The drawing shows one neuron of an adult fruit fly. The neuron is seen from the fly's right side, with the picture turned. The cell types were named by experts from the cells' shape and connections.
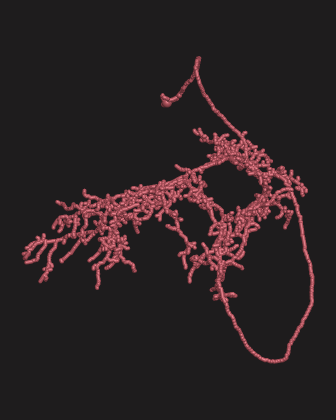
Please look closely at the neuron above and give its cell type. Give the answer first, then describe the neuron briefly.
The cell type is GNG554. Its broad class is central-brain intrinsic neuron. The cell body is at the top of the picture. The picture shows dozens of branch ends.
